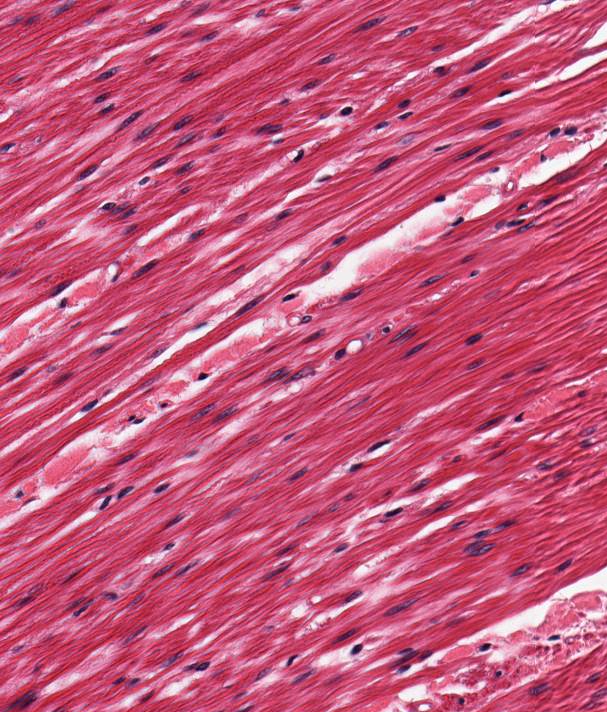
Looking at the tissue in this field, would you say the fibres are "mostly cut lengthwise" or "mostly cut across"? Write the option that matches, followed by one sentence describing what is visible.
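Mostly cut lengthwise. Long muscle fibres run parallel across the whole field from lower left to upper right.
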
